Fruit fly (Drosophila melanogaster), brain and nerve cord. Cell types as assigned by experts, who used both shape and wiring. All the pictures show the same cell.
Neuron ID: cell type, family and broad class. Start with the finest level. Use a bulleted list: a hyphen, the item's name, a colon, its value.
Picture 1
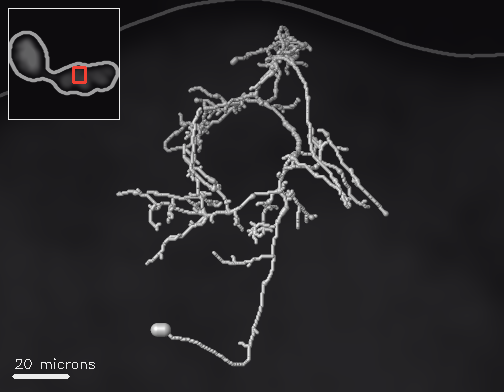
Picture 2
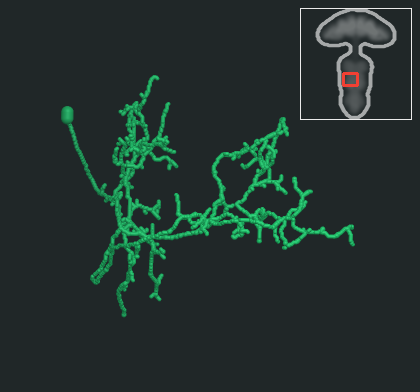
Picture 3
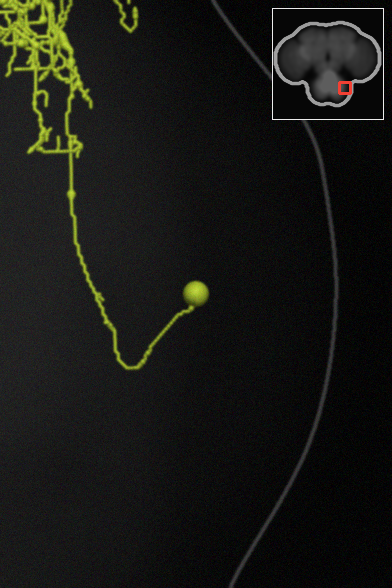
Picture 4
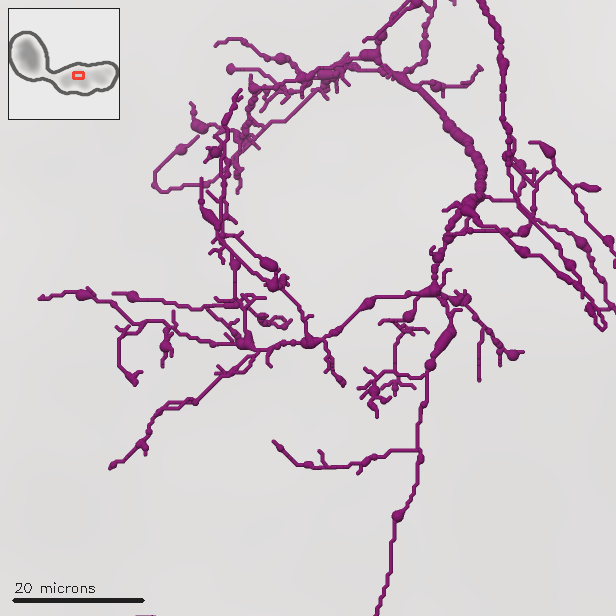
- cell type: IN08A011
- family: hemilineage 08A
- broad class: nerve-cord intrinsic neuron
